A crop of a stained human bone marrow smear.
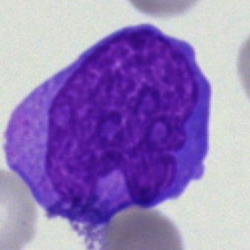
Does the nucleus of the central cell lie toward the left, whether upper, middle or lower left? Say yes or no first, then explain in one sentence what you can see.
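No. The cytoplasm is widest on the left side of the cell.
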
